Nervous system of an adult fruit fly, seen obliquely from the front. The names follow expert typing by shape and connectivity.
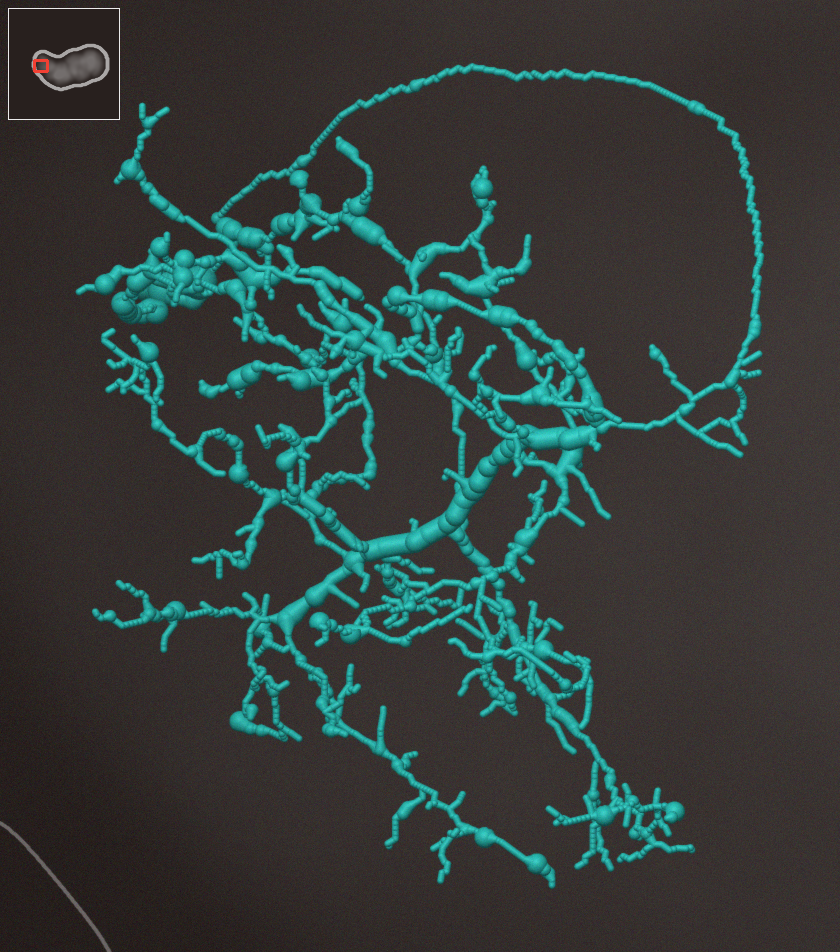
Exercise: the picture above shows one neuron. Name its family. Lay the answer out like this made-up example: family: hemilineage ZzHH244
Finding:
family: hemilineage 21A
